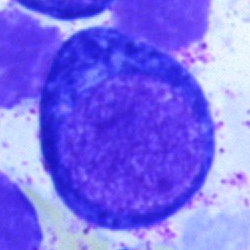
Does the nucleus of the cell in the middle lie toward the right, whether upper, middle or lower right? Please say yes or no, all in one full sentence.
Yes, its nucleus sits toward the right side of the cell.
